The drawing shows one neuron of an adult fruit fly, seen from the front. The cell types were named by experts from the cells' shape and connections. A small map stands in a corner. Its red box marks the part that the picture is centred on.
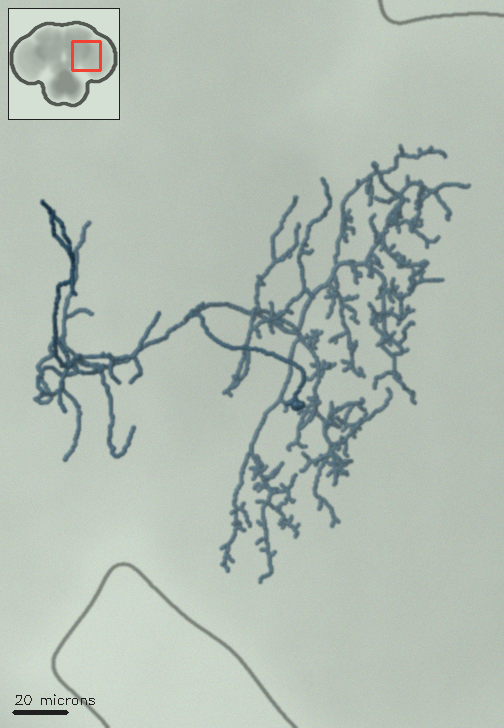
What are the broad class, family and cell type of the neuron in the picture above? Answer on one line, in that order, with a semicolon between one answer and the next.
visual projection neuron; LPT; LPT31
